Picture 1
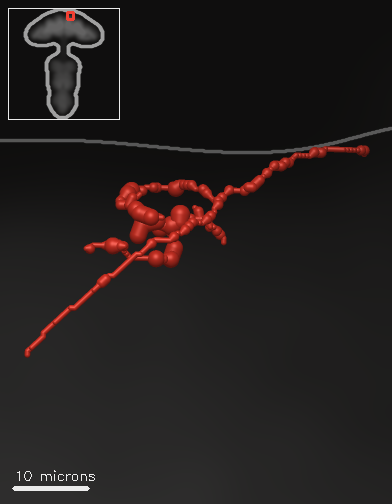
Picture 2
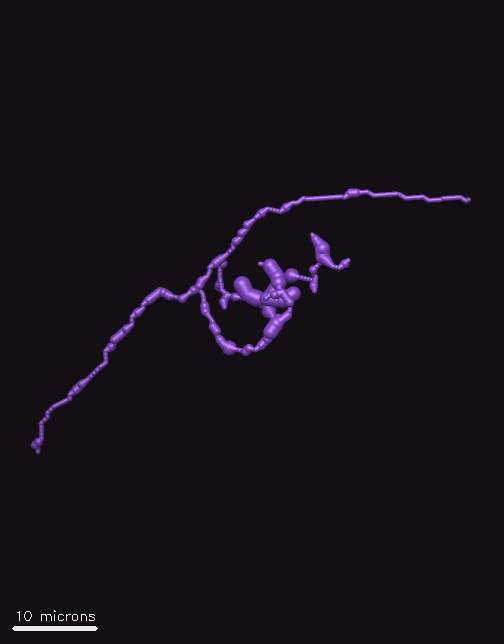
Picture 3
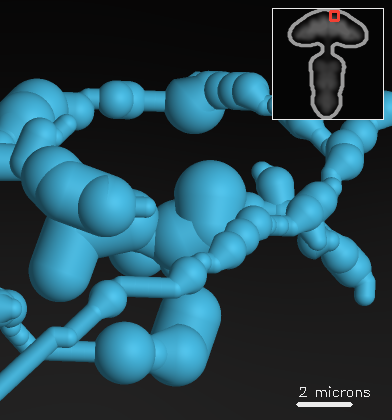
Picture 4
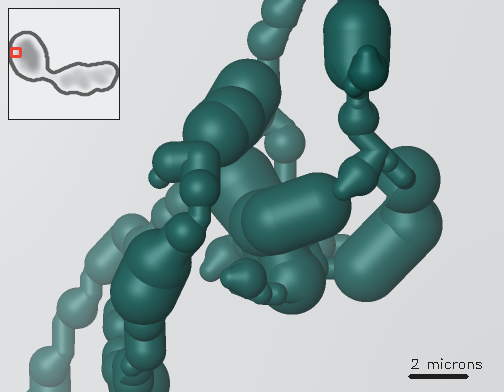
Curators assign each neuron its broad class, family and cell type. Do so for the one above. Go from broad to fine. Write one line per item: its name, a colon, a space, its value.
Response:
broad class: sensory neuron entering the brain
family: class olfactory
cell type: ORN_DA4m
